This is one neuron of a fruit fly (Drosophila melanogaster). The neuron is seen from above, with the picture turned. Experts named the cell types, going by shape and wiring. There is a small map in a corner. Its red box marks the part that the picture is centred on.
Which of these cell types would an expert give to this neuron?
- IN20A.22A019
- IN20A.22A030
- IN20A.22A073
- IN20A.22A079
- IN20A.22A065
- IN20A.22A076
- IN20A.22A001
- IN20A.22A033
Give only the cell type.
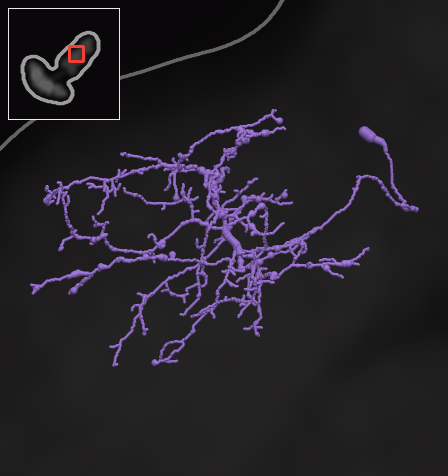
IN20A.22A033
